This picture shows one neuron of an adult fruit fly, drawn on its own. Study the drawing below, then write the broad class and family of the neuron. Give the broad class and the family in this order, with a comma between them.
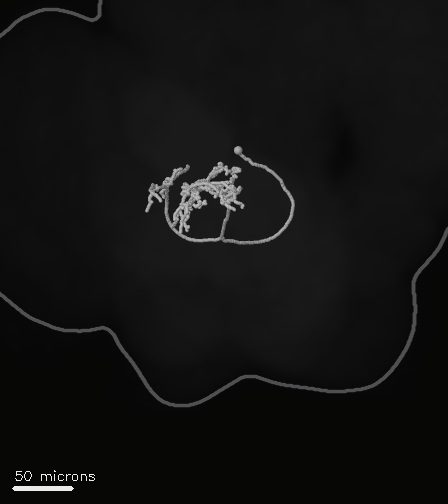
nerve-cord intrinsic neuron, hemilineage 19B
